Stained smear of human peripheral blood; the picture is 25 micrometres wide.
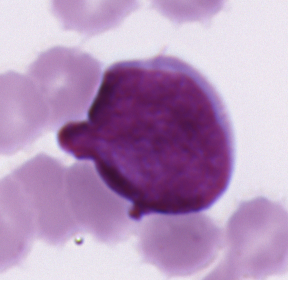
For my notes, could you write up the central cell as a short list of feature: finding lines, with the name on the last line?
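Size: about 15 micrometres across
Nucleus: about 14 micrometres across, about 80% of cell area
Left side: rounded dark knob jutting out
Bottom edge: second, smaller bleb sticking out
Cytoplasm: thin rim, widest along upper right edge
Granules: none visible
Name: myeloblast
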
